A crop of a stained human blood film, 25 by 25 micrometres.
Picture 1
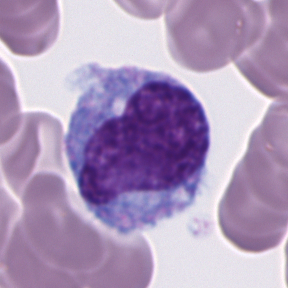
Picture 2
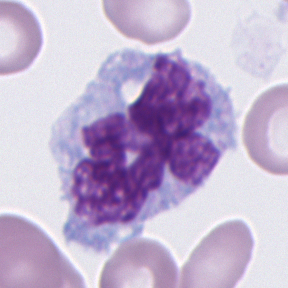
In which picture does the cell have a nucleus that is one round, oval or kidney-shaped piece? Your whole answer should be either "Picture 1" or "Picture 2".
Picture 1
